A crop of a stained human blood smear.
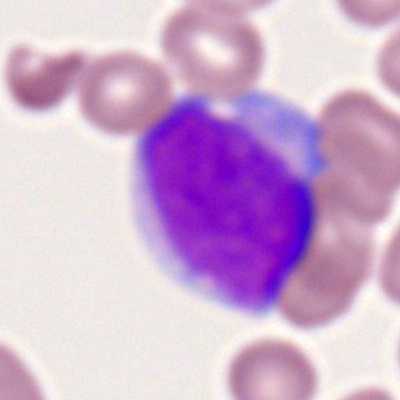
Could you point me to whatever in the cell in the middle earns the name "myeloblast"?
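Two aspects of this cell go with a myeloblast: its nucleus and its chromatin.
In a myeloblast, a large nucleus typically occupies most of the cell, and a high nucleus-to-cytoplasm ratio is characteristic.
Here the nucleus, a single unlobed mass, fills most of the cell.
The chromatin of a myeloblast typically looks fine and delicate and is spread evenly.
In this cell it looks fine and fairly evenly spread, without coarse dark clumps. The cytoplasm is widest at the upper right of the cell.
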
